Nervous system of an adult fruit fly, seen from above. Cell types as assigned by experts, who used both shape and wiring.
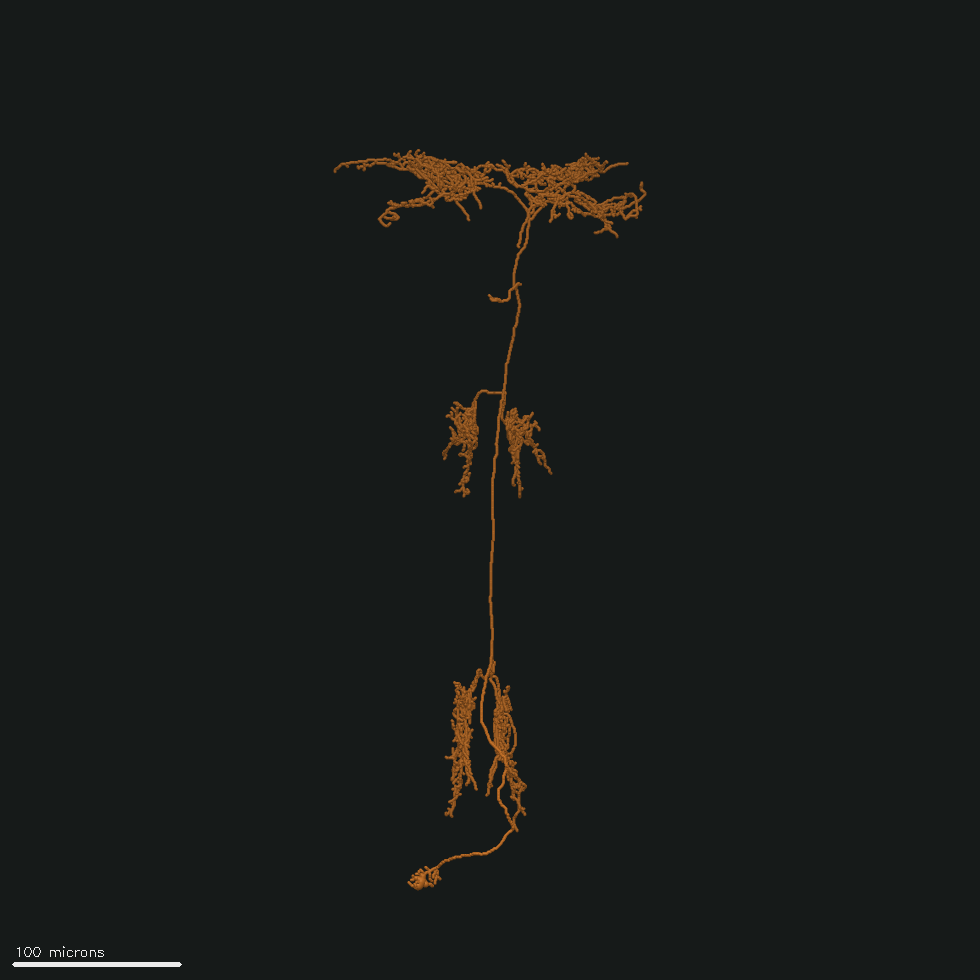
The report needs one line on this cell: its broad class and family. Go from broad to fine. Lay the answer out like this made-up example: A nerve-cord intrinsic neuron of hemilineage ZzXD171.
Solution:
A nerve-cord intrinsic neuron of hemilineage 05B.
